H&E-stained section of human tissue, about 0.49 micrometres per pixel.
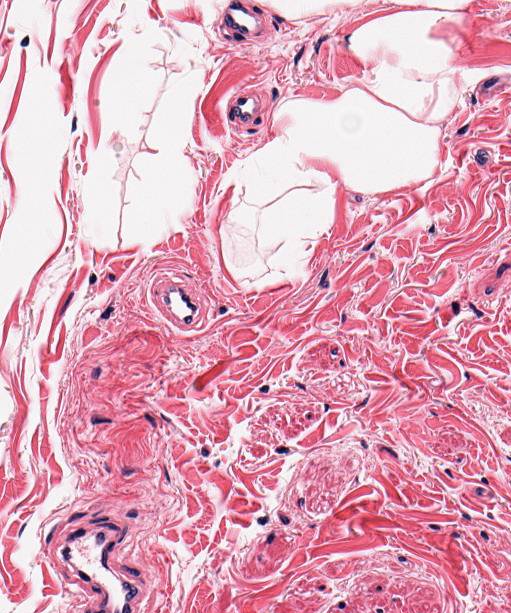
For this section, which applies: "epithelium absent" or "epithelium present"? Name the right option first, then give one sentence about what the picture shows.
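Epithelium absent. No epithelium is present anywhere in the field.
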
